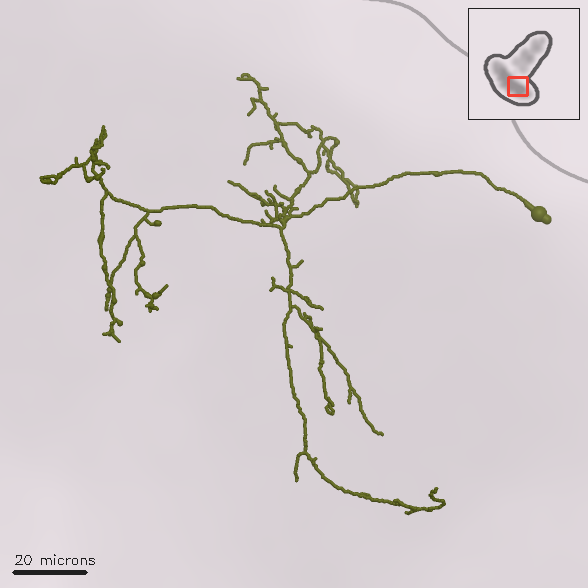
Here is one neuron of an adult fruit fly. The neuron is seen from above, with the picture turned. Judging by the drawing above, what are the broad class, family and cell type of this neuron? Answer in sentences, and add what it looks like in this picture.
This is a central-brain intrinsic neuron. The family is hemilineage CLp2. It is of cell type CL147. From left to right in the picture it spans about 140 microns. Dozens of branch ends can be seen.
